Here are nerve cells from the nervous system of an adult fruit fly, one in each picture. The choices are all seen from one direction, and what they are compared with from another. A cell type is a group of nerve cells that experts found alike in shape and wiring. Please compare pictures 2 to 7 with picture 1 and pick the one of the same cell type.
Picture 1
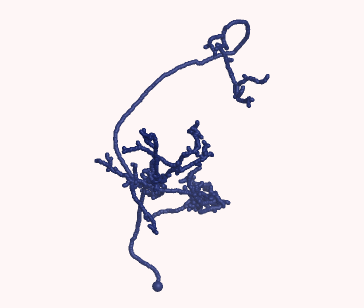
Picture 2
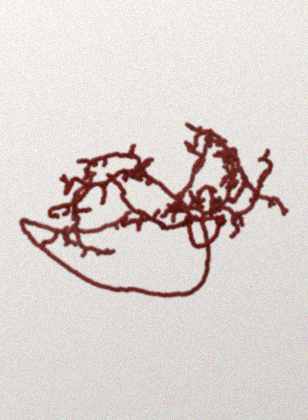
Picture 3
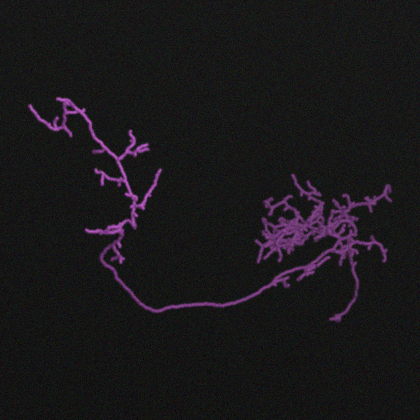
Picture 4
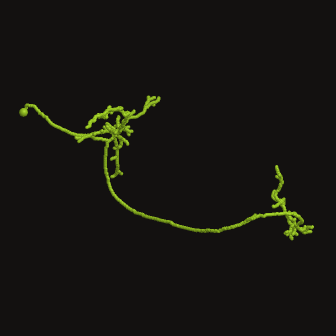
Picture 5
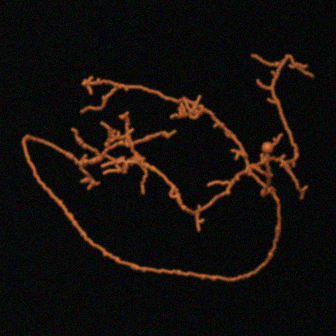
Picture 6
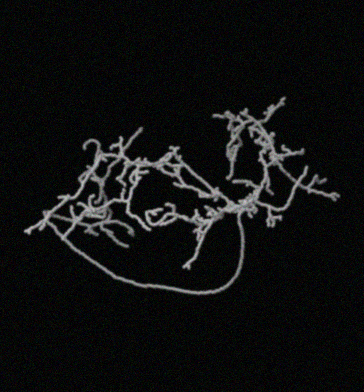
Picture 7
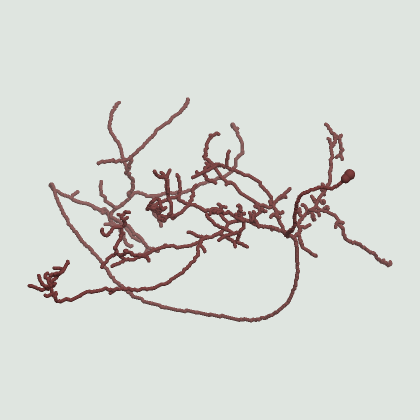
Picture 6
